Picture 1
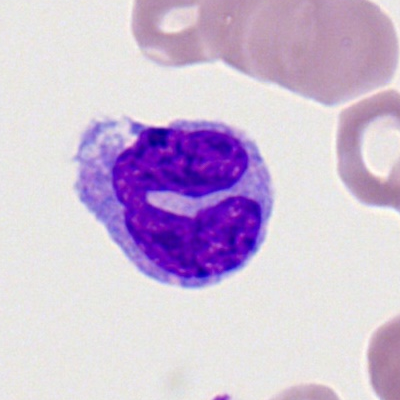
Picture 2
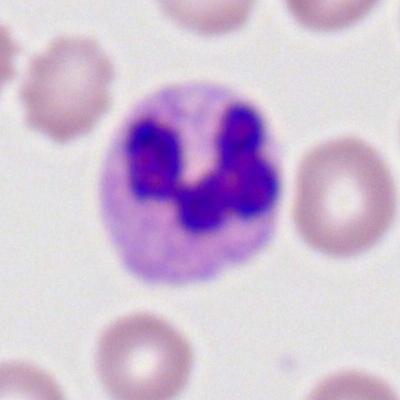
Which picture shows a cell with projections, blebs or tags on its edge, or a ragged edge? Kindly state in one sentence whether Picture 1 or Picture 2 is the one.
The cell of Picture 1 has a border that is ragged or frayed, or bears projections, blebs or tags.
